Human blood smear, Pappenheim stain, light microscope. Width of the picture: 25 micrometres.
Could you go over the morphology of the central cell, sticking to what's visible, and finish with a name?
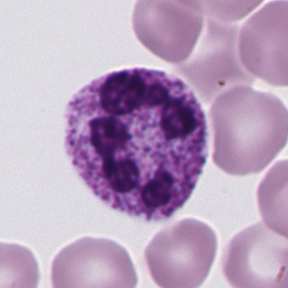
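Several separate lobes make up the nucleus, arranged around the edge of the cell so that its centre is left to granular cytoplasm. Their chromatin is dark purple and densely clumped, and no nucleoli are visible in them. The cell is a segmented neutrophil.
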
